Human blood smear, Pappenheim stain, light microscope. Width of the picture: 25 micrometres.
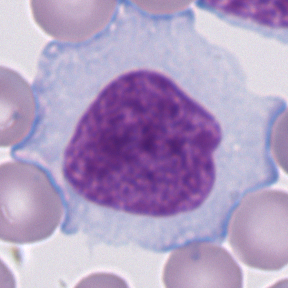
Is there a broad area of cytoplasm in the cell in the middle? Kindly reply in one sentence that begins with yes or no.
Yes, its nucleus is set within plentiful cytoplasm.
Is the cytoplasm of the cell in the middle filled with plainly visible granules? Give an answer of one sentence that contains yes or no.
No, within the cytoplasm of the cell there is no visible granule.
